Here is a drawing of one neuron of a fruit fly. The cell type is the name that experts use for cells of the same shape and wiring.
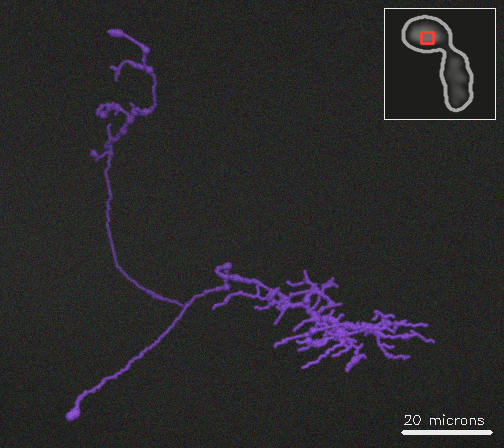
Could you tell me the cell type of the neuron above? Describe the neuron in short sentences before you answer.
Its cell body lies at the lower left of the picture. By the scale bar it is about 90 microns tall in this view. The picture shows dozens of branch ends. Its broad class is visual projection neuron. It is of cell type LC21.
